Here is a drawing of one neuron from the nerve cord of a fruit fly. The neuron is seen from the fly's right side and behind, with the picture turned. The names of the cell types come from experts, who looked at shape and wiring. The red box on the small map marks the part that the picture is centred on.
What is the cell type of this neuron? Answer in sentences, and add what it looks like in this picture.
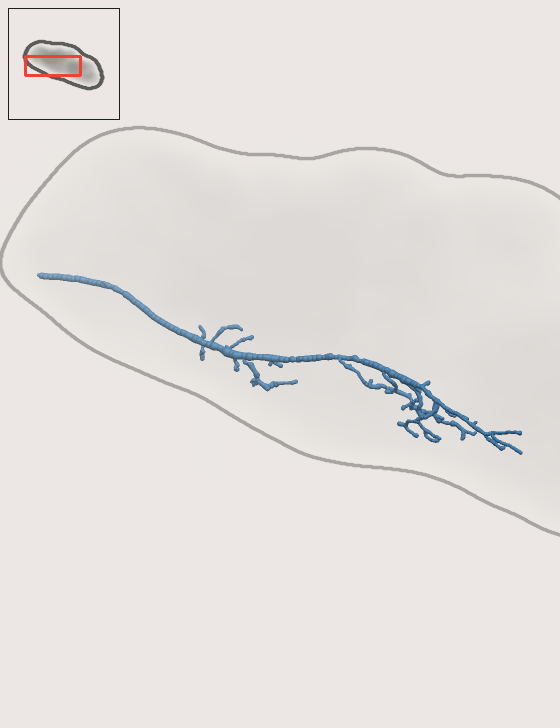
It is of cell type DNa15. This is a descending neuron. No cell body is drawn. As drawn here it is more than twice as wide as it is tall.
